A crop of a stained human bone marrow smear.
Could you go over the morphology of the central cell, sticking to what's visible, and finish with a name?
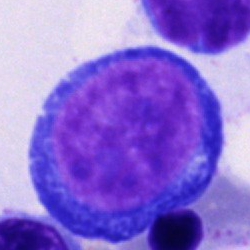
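Outline first: it is round. Cytoplasm next: it forms a rim around the whole nucleus, and no granules are seen in it. Shade of that rim: paler on the lower right side of the nucleus. Last item, the name: proerythroblast.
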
